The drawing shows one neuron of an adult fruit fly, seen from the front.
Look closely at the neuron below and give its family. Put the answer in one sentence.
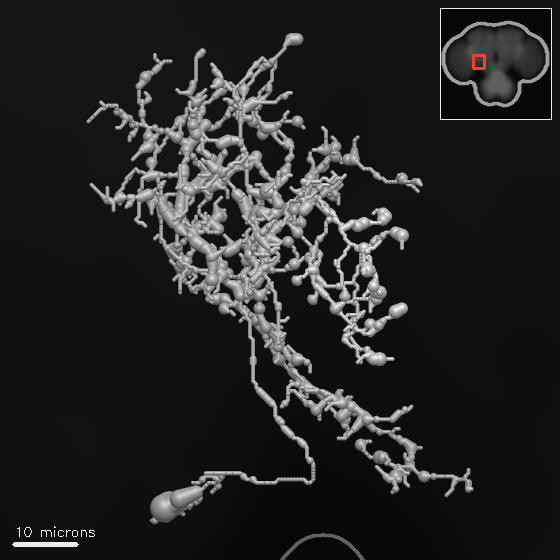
The family is hemilineage WEDa1.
